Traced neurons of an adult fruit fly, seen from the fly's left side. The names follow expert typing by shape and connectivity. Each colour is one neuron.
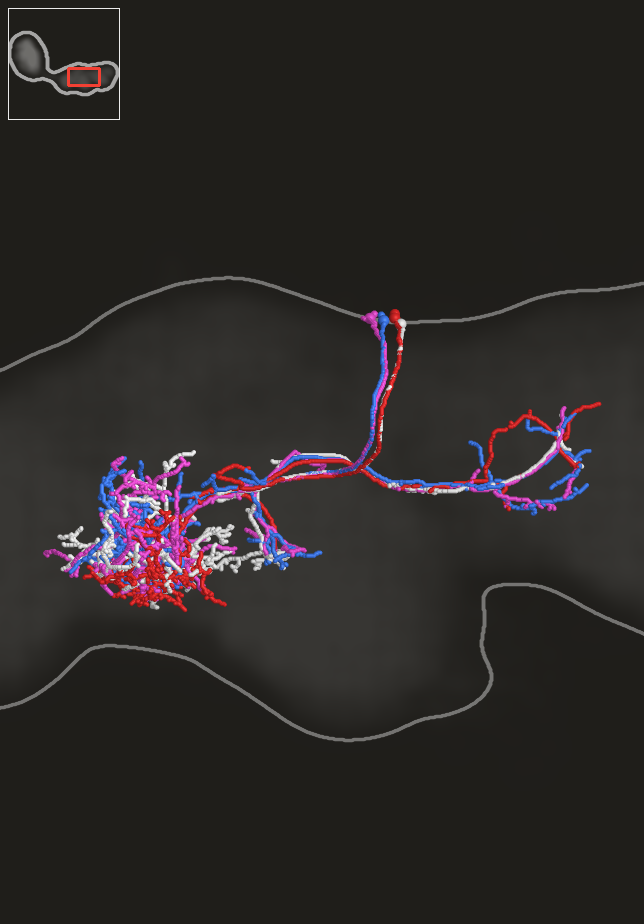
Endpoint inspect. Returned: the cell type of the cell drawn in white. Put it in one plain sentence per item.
The cell type is IN11A016.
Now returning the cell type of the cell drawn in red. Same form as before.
The cell type is IN11A025.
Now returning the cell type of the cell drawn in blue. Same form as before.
The cell type is IN11A022.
